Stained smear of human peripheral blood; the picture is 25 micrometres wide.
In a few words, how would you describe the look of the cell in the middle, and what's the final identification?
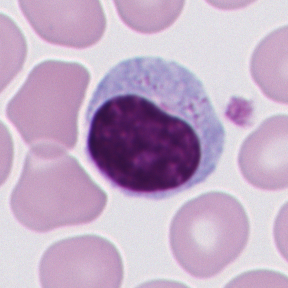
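Nucleus off-centre, toward lower left of cell; oval, about 10 by 8 micrometres. Chromatin dark purple, coarsely clumped. Cytoplasm pale blue, a few fine reddish-purple granules scattered through it. Large granular lymphocyte.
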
